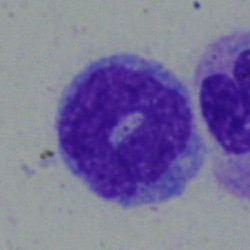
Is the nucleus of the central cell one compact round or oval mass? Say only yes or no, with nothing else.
Yes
